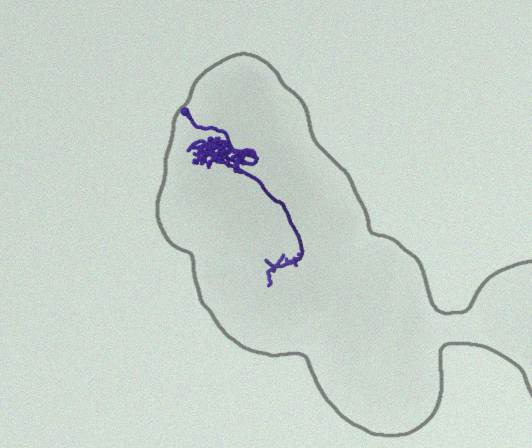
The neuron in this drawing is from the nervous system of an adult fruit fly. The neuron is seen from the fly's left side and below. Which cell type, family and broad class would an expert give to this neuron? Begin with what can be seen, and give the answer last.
As drawn here it is taller than it is wide. The cell type is PVLP049. The family is hemilineage VLPl2_posterior. Its broad class is central-brain intrinsic neuron.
